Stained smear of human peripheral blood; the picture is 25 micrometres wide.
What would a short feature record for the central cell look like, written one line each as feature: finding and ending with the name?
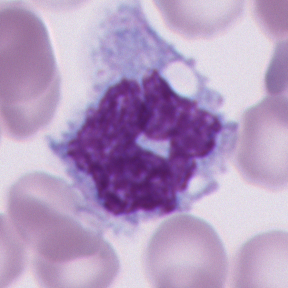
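Edge: frayed into many fine ragged projections
Nucleus: folded, deep clefts into lobe-like parts
Nuclear size: about 13 micrometres across
Nuclear centre: small clear gap
Vacuole: one, round, clear, upper right cytoplasm beside nucleus
Name: monocyte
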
